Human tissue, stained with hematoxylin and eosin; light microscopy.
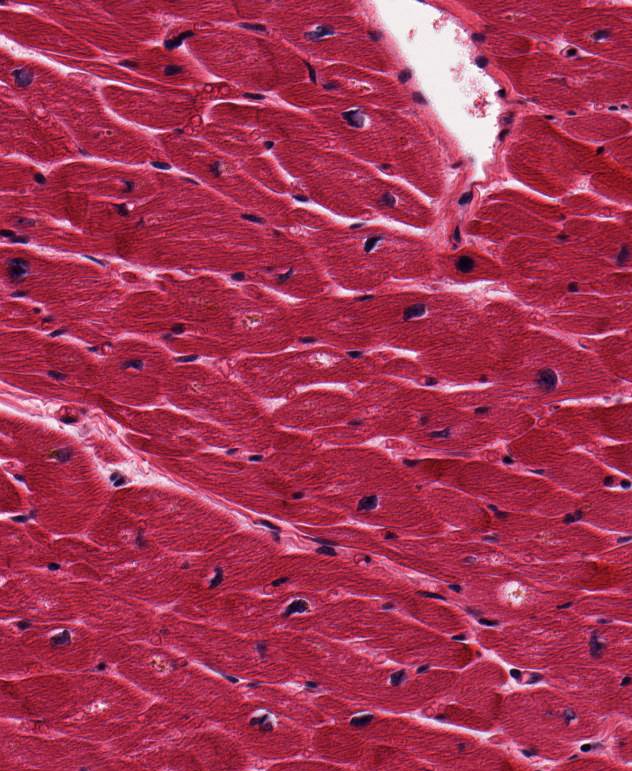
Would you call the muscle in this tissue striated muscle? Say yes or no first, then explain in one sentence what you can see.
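Yes. The muscle cytoplasm is deeply eosinophilic and shows fine striations.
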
